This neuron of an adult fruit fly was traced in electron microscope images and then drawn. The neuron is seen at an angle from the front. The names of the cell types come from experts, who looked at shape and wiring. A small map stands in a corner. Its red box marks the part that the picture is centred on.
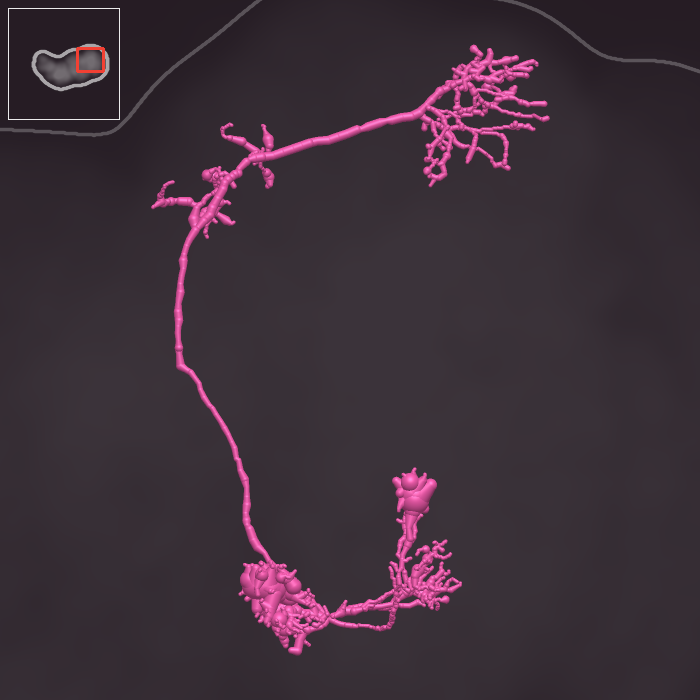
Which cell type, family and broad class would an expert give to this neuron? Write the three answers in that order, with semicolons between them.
DM4_adPN; class ALPN; central-brain intrinsic neuron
